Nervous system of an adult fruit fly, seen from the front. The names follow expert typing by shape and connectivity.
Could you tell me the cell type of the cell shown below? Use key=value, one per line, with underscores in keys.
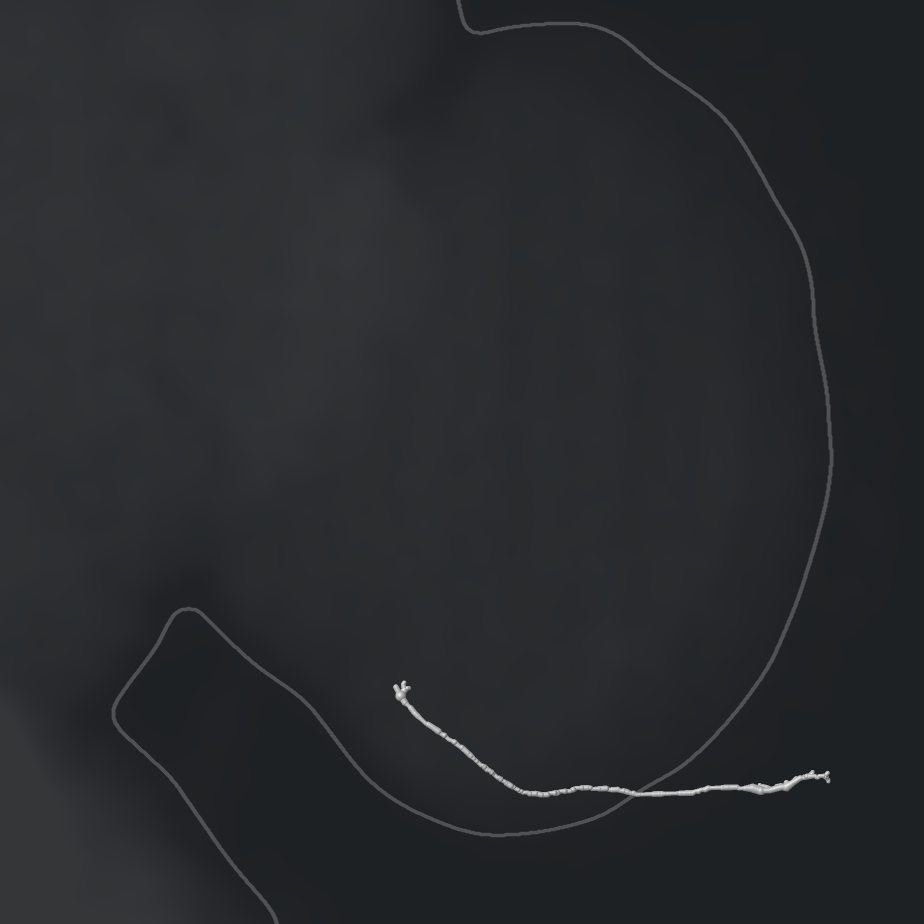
cell_type=L2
